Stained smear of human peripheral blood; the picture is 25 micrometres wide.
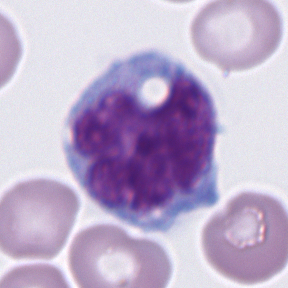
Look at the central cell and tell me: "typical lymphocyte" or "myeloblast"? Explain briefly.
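Myeloblast.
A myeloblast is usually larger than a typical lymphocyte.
This cell measures about 16 by 13 micrometres, with a nucleus about 13 micrometres across, in keeping with the larger of the two. Outline rounded but uneven, with a short pointed projection at the lower right. One clear round vacuole at the top of the cell presses a notch into the nucleus. No distinct coarse granules in the cytoplasm. No surrounding red cell overlaps it.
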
